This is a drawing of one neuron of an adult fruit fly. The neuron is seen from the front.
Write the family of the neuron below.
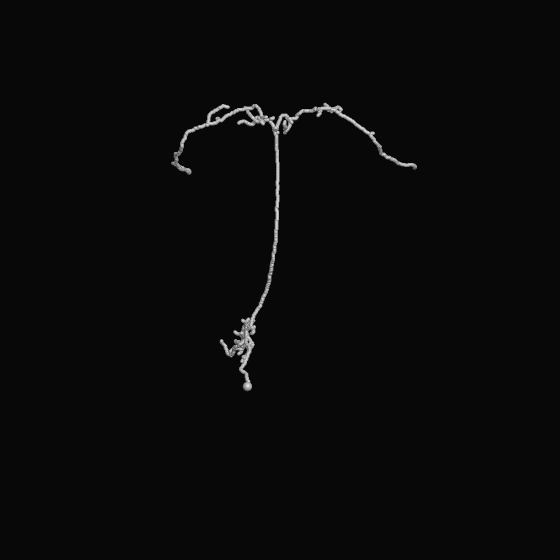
hemilineage FLAa3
